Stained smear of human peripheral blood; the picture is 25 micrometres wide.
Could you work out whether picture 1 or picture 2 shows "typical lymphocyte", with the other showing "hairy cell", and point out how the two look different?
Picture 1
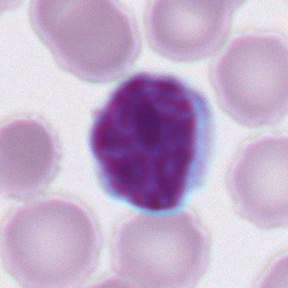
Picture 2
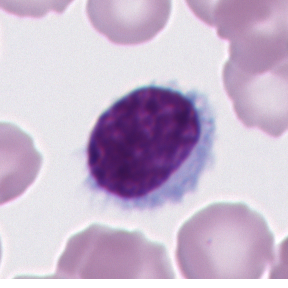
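Picture 1: typical lymphocyte. Picture 2: hairy cell. Border, picture 2: many fine, short, hair-like projections. Cytoplasm, picture 1: scant, mainly a thin rim along the right side of the nucleus.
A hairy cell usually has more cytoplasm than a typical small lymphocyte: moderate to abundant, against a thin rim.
Nucleus as share of cell area: about 80% in picture 1, about 70% in picture 2.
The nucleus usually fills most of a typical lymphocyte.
Sizes: picture 1 cell about 12 micrometres across, nucleus about 12 by 9 micrometres; picture 2 cell about 13 by 10 micrometres, nucleus about 11 by 8 micrometres. Nuclear outline: oval in both.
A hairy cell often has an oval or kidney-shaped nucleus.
Chromatin, picture 1: dark purple, coarsely clumped. Common to both: pale blue cytoplasm, no visible nucleoli, no visible granules, no vacuoles.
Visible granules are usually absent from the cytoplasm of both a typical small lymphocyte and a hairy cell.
Picture 2: the cell touches none of the surrounding red cells.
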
